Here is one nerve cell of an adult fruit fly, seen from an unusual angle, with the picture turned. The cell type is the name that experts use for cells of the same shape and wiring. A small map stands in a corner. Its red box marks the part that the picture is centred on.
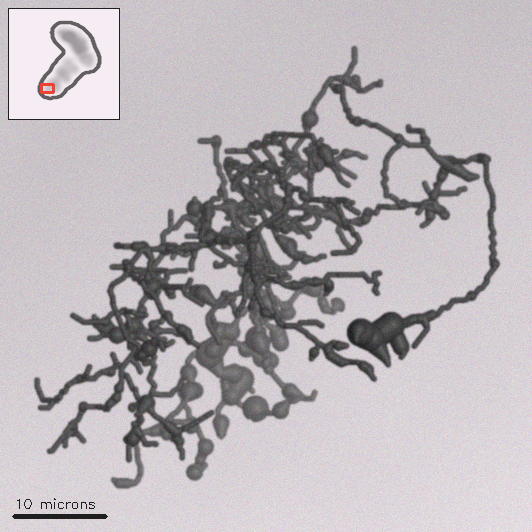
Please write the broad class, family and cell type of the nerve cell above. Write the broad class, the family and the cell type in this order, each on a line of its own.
nerve-cord intrinsic neuron
hemilineage 06A
IN06A098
